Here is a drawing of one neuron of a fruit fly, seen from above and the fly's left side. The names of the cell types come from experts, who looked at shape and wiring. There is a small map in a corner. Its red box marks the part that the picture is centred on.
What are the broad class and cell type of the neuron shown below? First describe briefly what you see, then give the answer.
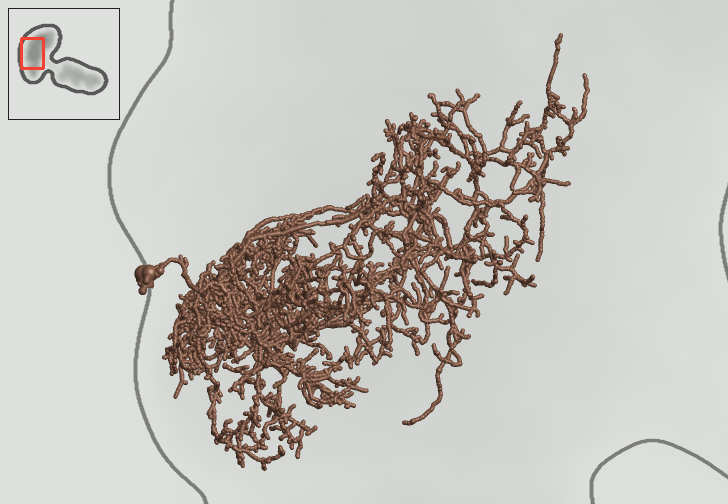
It is in the brain and does not reach the nerve cord. The cell body can be seen on the left of the picture. The picture shows more than a hundred branch ends. This is a central-brain intrinsic neuron. The cell type is AVLP280.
